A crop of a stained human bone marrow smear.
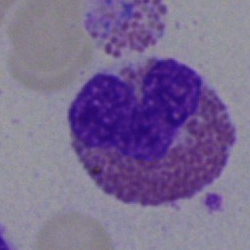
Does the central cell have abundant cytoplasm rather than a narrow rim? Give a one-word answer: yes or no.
Yes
